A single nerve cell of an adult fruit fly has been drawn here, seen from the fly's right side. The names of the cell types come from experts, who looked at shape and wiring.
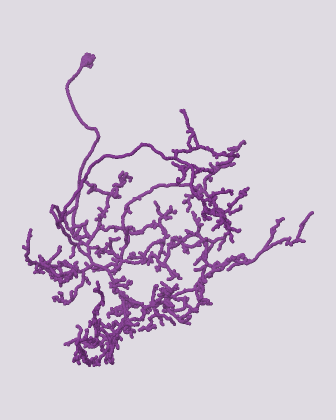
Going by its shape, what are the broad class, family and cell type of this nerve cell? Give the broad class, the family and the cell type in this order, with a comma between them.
central-brain intrinsic neuron, hemilineage VLPl4_anterior, AVLP394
